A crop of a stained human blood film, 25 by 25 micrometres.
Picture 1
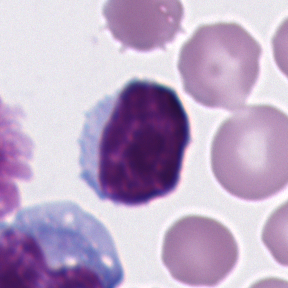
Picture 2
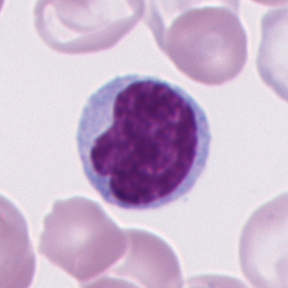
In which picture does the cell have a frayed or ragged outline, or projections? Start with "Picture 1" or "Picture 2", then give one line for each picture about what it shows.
Picture 1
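Picture 1: The cell's outer edge on the left is slightly irregular with small bumps.
Picture 2: The outline of the cell is round and smooth.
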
